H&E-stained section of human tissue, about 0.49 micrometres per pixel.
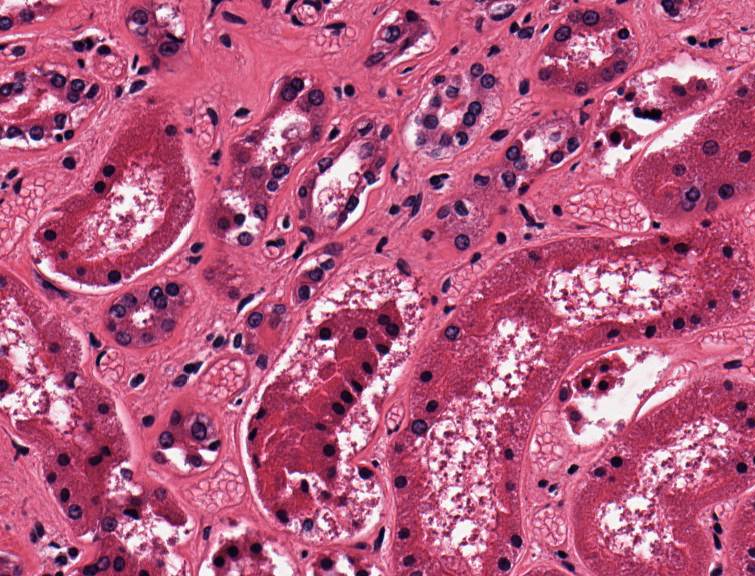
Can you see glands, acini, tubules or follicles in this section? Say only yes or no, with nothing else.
Yes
